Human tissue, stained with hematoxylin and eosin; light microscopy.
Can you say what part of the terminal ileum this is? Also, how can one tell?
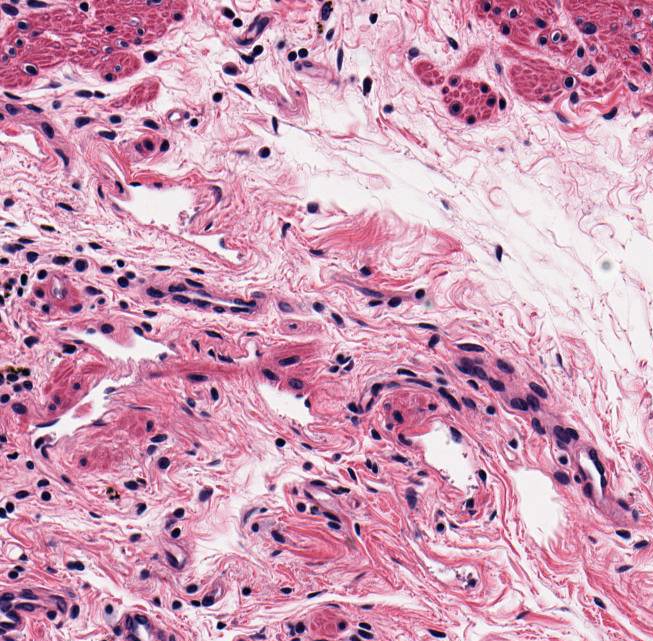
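That's dense connective tissue, mostly wavy pink collagen bundles, with no epithelium in view.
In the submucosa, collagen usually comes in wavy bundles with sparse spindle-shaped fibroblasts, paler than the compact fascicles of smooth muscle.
And here most stromal nuclei are spindle-shaped, lying along the fibres. The muscle bundles at the top show their nuclei as small round dark dots in pink cytoplasm.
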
